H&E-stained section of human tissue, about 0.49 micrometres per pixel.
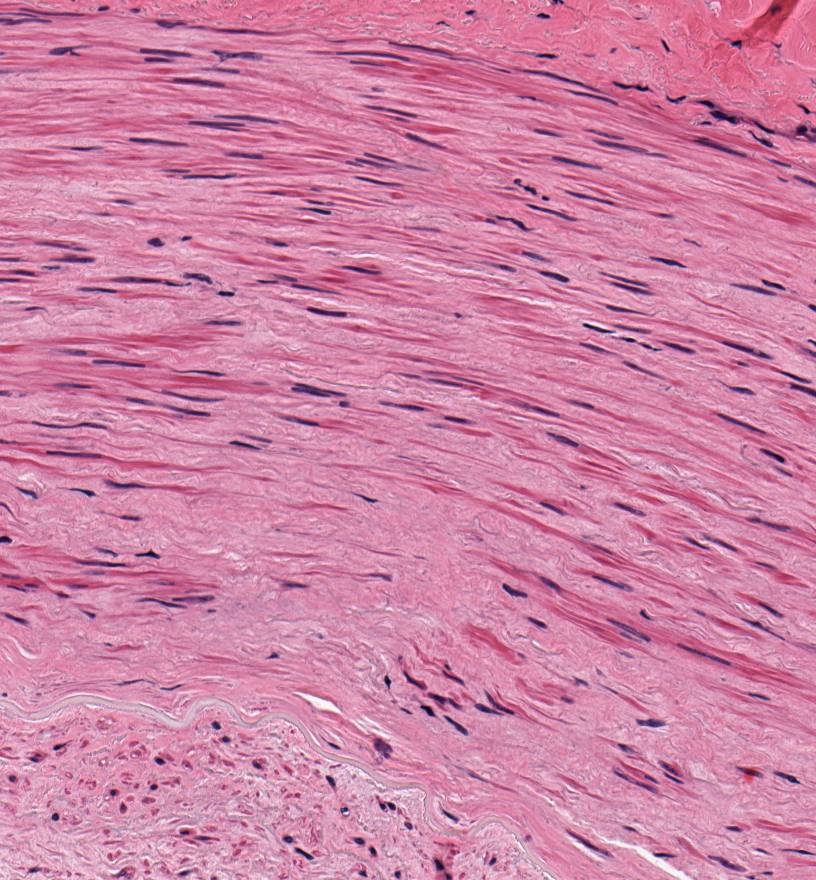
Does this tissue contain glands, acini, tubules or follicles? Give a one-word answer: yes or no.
No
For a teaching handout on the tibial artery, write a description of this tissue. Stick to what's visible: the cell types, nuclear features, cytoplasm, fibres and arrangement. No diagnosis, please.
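First, the nuclei within the band: dark, elongated and spindle-shaped, with their long axes lying along the fibres. Second, the lower left corner, where a thin, wavy, pale line divides the band from the tissue beneath it. Third, below that line, cells cut across, showing round to oval nuclei. Last, the upper right corner, holding denser, deeper pink fibrous tissue with fewer nuclei than the band.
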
